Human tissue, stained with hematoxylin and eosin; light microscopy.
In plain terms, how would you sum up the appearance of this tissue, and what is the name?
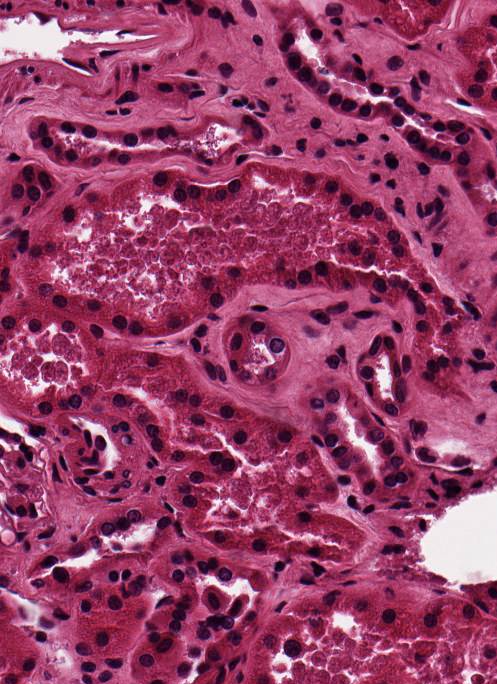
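You'll see most tubules lined by a single layer of cuboidal cells with round, dark nuclei and plenty of granular eosinophilic cytoplasm. The bigger tubules at the upper left and left have granular eosinophilic material in their lumina, and not one fat cell appears anywhere. It's renal cortex.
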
